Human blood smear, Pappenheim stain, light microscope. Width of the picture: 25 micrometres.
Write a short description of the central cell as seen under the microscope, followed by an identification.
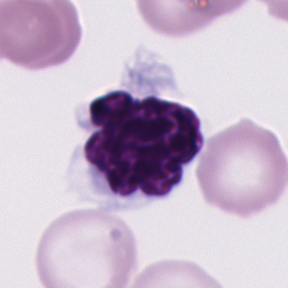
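The nucleus, about 10 micrometres across, fills most of the cell, leaving only scant cytoplasm. Its chromatin is dense and dark purple, crossed by paler grooves where the nucleus folds. The cytoplasm is very pale greyish-blue, almost colourless, and faint ragged wisps of it stream out above the nucleus. The cell is a normoblast.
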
